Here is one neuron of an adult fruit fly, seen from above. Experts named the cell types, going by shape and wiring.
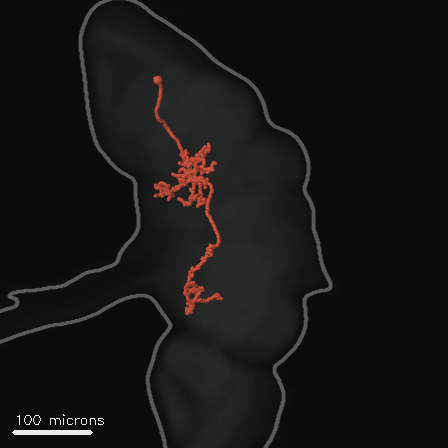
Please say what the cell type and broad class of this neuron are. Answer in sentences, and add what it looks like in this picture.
The cell type is CL131. Its broad class is central-brain intrinsic neuron. It lies in the brain. From top to bottom in the picture it spans about 300 microns.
